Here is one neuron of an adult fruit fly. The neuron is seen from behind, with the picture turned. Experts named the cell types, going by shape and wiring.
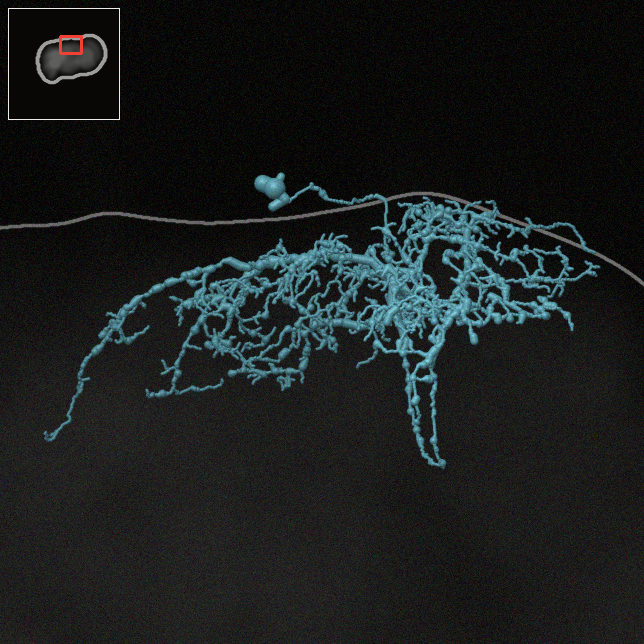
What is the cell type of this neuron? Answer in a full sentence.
The cell type is GNG469.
